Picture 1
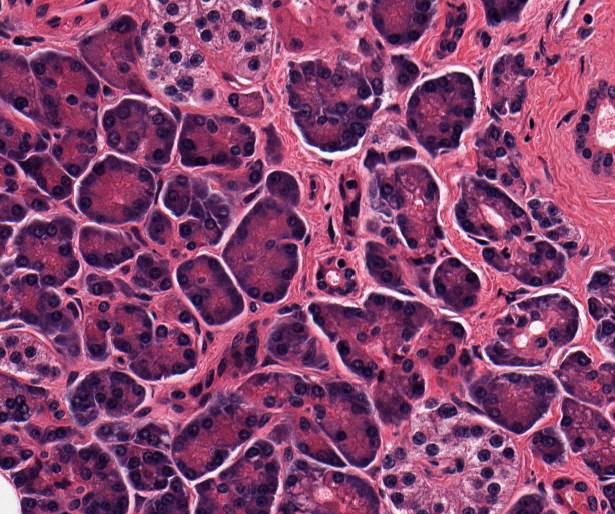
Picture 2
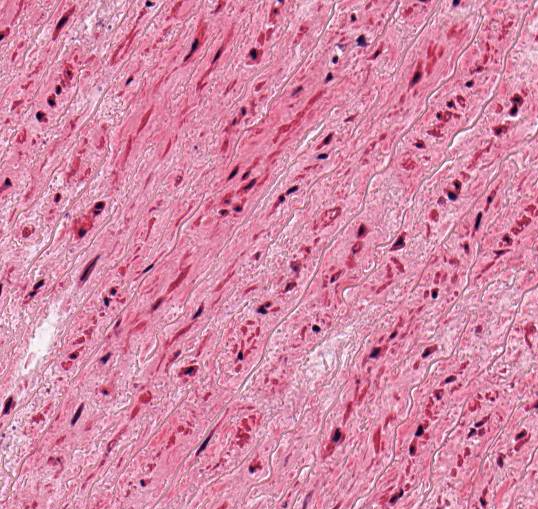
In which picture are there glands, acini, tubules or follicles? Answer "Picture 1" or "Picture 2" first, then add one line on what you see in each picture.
Picture 1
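What picture 1 shows: The field is filled with closely packed rounded acini separated by thin pink fibrous septa.
What picture 2 shows: No epithelium or glands are present in the field.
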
